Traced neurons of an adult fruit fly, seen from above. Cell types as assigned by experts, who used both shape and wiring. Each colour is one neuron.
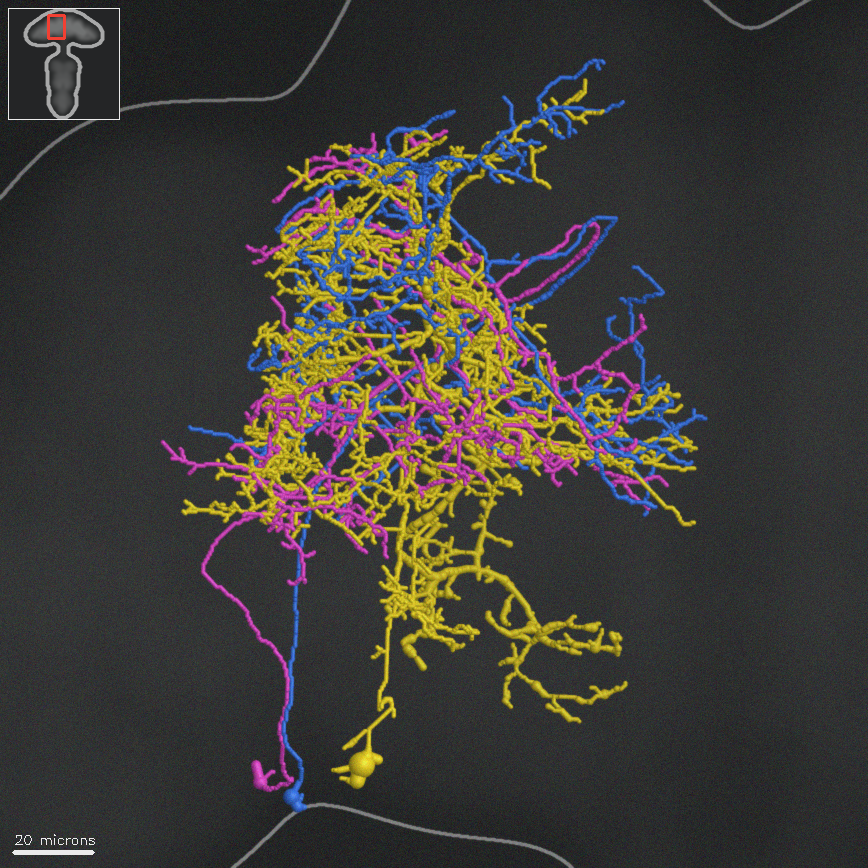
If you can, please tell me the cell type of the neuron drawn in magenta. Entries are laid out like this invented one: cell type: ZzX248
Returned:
cell type: aIPg4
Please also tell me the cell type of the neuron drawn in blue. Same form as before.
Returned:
cell type: aIPg2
